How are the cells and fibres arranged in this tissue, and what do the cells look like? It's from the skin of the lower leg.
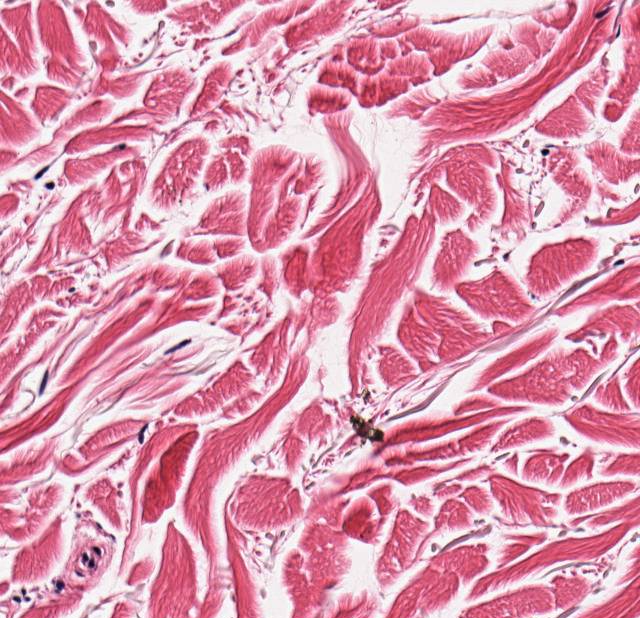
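Interlacing bundles of muscle fibres occupy the whole field; some are cut longitudinally, others transversely or obliquely. Nuclei are sparse, and only scattered dark nuclei are present. The bundles are separated by scanty loose connective tissue with fine wispy fibres, most evident centrally and in the upper right. Near the lower left corner lies a small cluster of several dark nuclei.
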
